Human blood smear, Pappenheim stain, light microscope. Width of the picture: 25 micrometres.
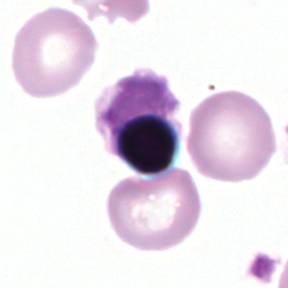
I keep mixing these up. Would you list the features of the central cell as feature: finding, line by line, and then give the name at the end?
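Chromatin: very dark, dense all through
Grainy material: purple, above and left of the nucleus
Outline: ragged, irregular on the upper left
Rim: thin, pale blue, along the lower nuclear edge
Name: normoblast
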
